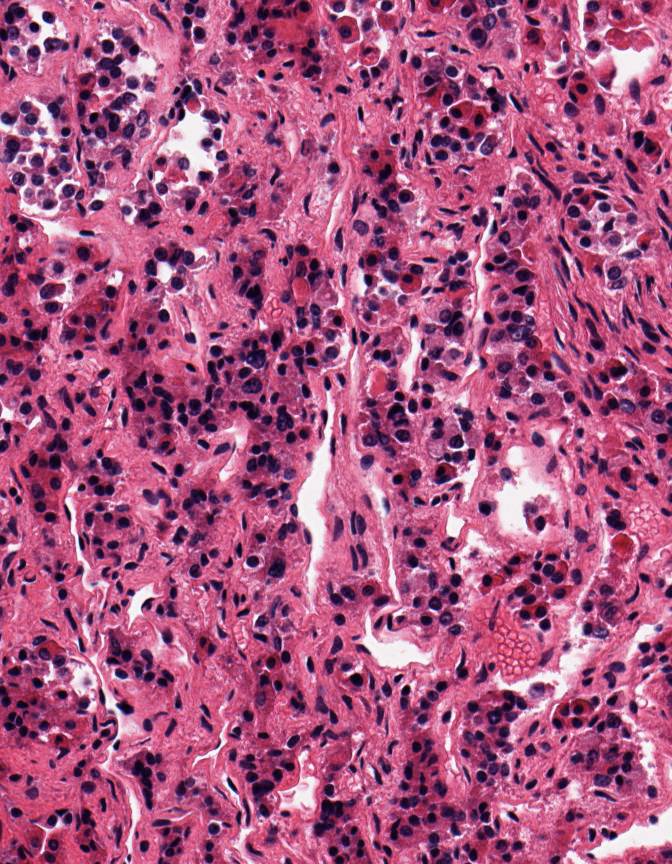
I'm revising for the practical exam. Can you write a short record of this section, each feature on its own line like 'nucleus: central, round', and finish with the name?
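Nuclei: small, round, dark and fairly uniform in size, in most nested cells
Cytoplasm: abundant, bright red, eosinophilic, in scattered cells among the nests
Stroma: centrally, spindle-shaped cells with elongated nuclei running mainly top to bottom
Blood: small clusters of red blood cells in spaces, lower right
Name: pituitary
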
